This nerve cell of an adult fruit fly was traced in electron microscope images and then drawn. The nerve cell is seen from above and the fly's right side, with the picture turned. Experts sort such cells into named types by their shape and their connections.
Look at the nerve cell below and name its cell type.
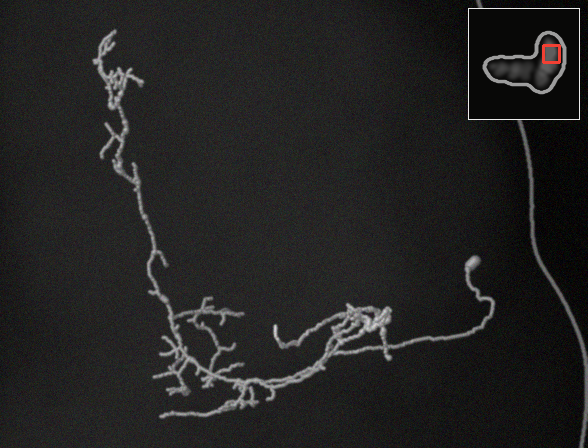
WEDPN7B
